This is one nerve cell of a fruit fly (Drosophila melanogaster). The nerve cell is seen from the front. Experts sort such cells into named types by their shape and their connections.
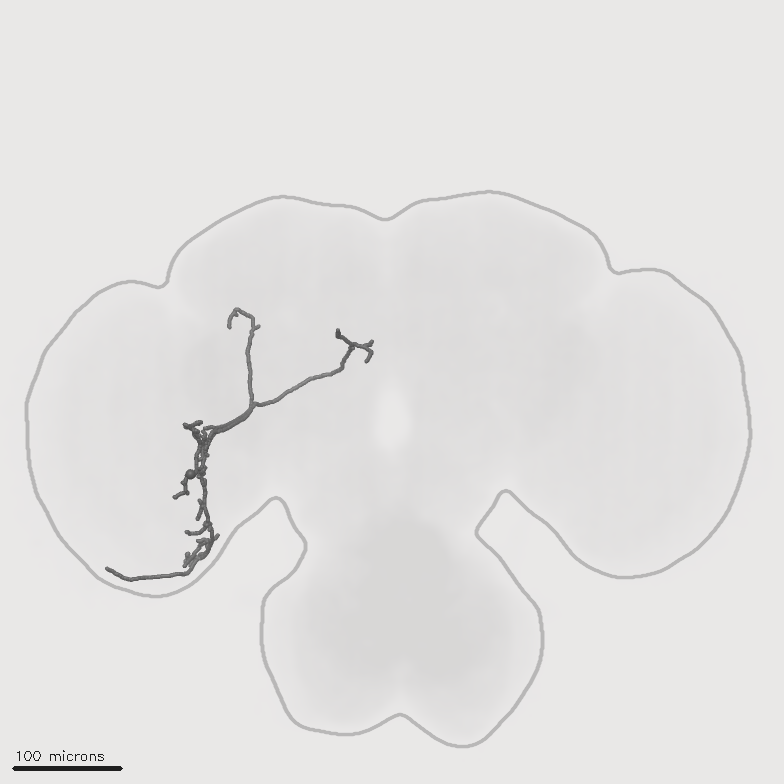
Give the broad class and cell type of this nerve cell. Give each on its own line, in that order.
visual projection neuron
aMe5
